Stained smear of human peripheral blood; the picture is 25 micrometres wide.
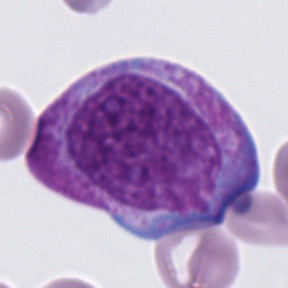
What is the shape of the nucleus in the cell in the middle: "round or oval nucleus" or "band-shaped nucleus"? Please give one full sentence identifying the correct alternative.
Its nucleus forms a single compact round or oval shape.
